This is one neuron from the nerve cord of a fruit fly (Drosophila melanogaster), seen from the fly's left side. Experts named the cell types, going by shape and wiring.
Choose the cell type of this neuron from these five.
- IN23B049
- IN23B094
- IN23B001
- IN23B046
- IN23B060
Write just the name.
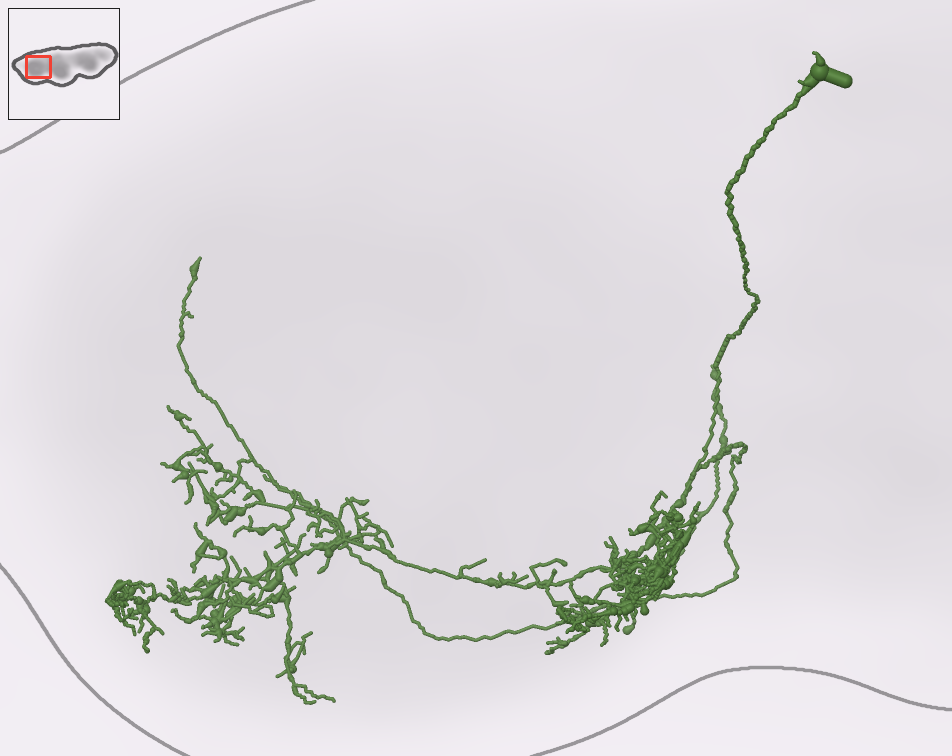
IN23B060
